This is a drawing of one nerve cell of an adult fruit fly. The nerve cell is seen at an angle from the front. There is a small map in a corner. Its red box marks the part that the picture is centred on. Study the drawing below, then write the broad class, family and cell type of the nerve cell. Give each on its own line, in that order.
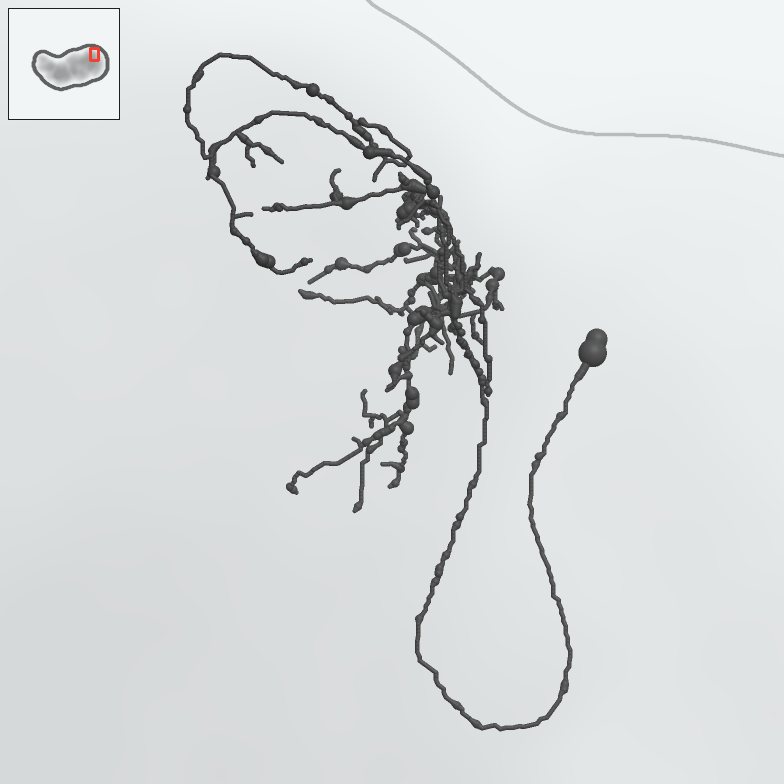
central-brain intrinsic neuron
hemilineage LHl1
LHAV4d5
